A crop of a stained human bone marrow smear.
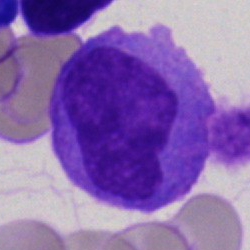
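Monocyte, the central cell of a stained bone marrow smear. Its outline is roughly round, with small bleb-like bumps projecting from the upper right border. The cytoplasm shows no coarse granules. A purple granular clump touches the cell at its right edge.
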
